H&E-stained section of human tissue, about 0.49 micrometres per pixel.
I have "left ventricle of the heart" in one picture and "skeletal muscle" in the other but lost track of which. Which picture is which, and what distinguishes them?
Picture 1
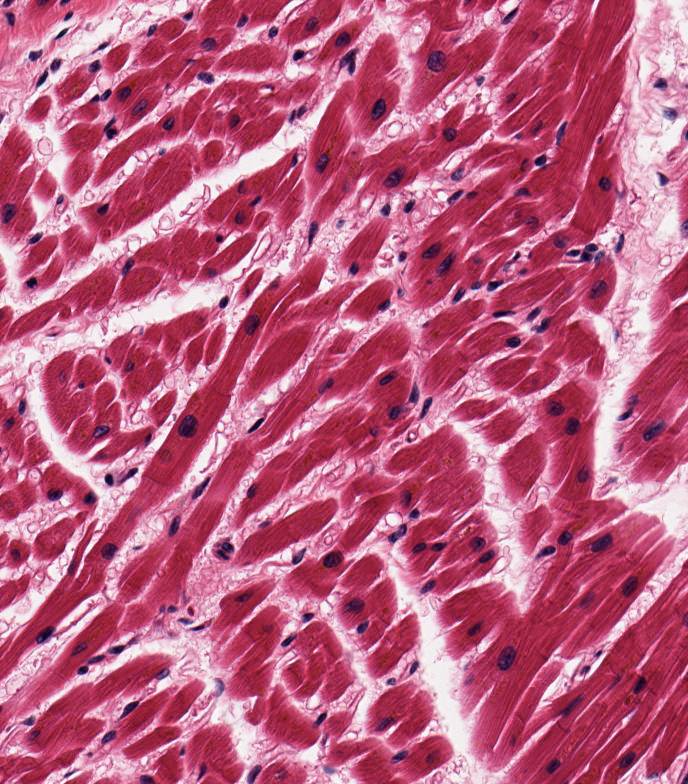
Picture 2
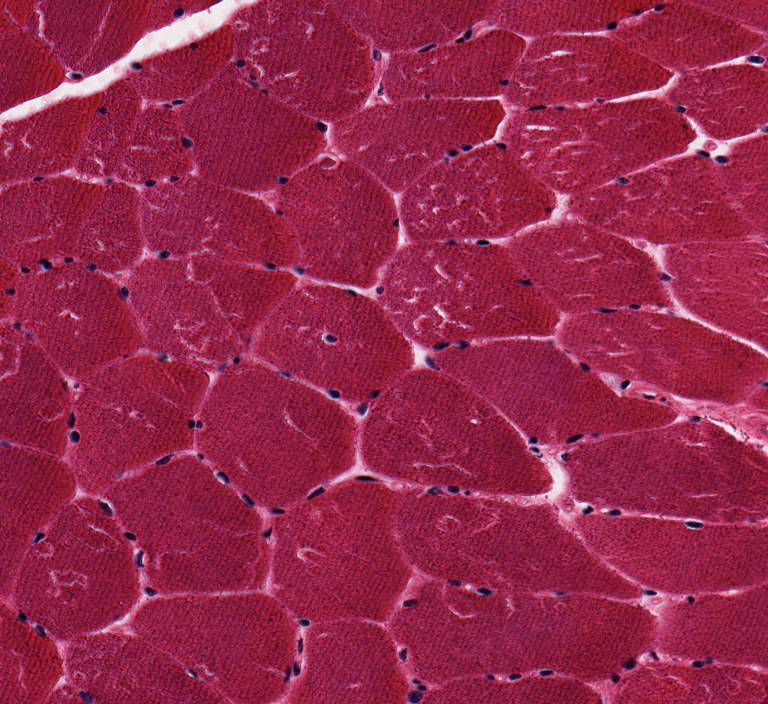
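Picture 1 is the left ventricle of the heart; picture 2 is skeletal muscle. In the first, the fibres branch and join their neighbours rather than running as separate parallel cylinders, and their oval nuclei sit centrally. Loose, pale, wispy connective tissue with small dark elongated nuclei fills the gaps between them. In the second, nearly all nuclei are small, dark and flattened, lying at the fibre edges just beneath the borders, though one fibre just left of centre has a single nucleus in its middle.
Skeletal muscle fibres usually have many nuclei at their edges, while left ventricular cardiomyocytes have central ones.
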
